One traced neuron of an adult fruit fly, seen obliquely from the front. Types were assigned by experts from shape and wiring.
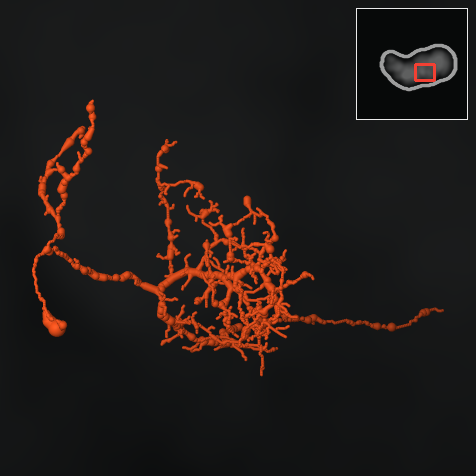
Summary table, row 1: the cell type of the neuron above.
CB0956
